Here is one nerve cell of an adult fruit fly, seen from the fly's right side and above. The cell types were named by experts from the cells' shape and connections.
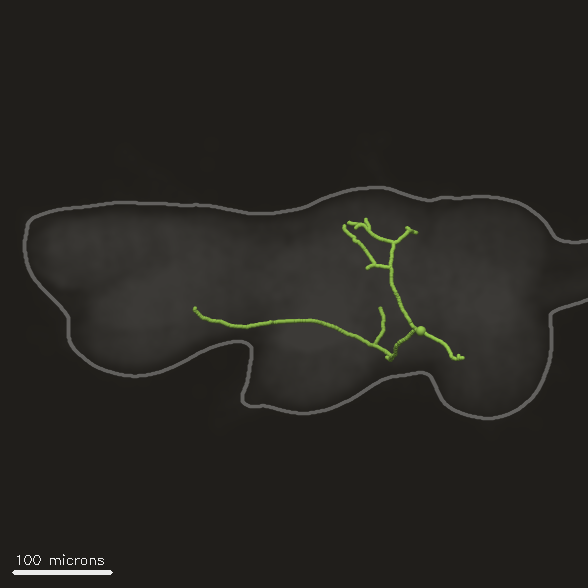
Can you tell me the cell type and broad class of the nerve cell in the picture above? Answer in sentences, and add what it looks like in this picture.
It is of cell type SNxx26. Its broad class is sensory neuron entering the nerve cord. By the scale bar it is about 300 microns wide in this view. In this view it is wider than it is tall.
